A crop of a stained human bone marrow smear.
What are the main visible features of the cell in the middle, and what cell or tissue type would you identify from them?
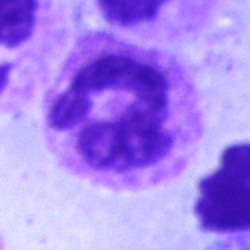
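Let's take the middle cell slowly. Its outline is round. Now look at the chromatin: dense, dark purple and clumped. And the cytoplasm shows no vacuoles. So what we have here is a segmented neutrophil.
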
